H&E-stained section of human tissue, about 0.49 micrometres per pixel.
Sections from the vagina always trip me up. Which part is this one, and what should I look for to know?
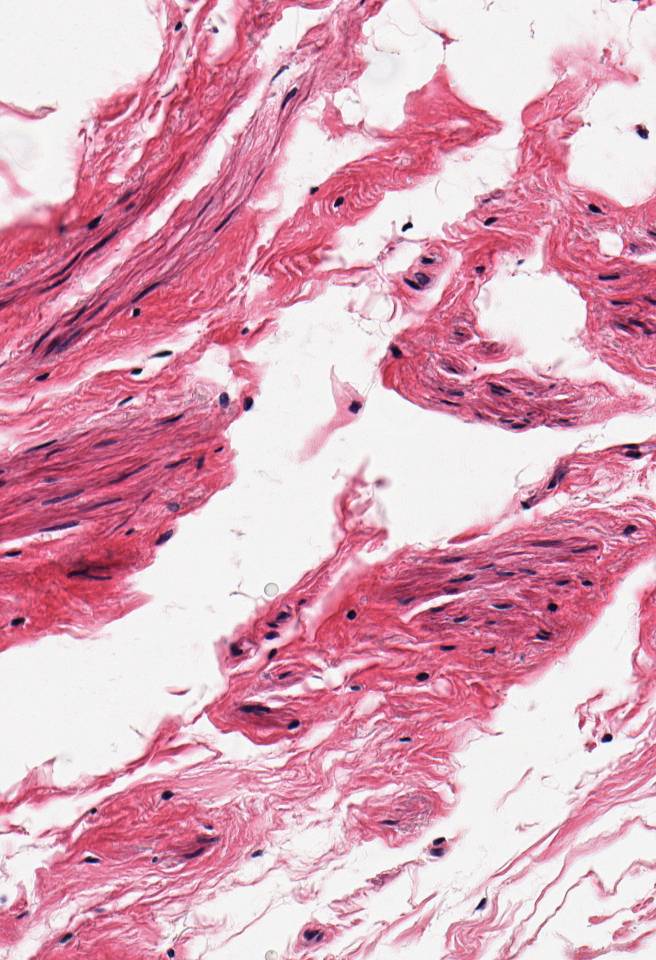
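Smooth muscle, in separate elongated bundles running diagonally from lower left to upper right. Cells: bright pink fibrillar cytoplasm; most nuclei dark, elongated, parallel to the long axis of their bundle.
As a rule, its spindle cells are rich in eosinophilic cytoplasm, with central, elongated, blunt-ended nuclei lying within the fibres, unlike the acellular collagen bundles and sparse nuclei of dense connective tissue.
Cross-striations: none seen.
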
